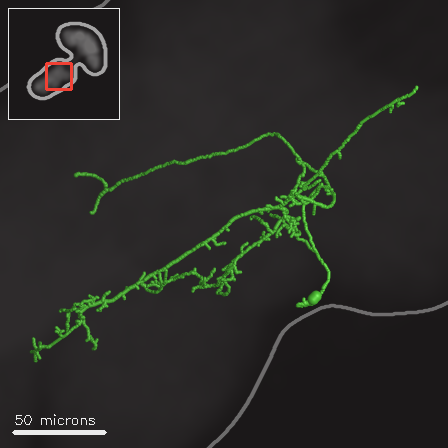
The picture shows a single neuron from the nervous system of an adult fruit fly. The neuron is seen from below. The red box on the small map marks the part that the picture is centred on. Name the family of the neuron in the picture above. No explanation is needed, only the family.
hemilineage 12A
